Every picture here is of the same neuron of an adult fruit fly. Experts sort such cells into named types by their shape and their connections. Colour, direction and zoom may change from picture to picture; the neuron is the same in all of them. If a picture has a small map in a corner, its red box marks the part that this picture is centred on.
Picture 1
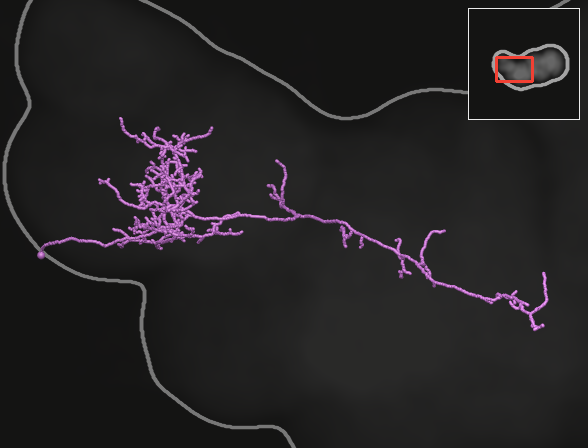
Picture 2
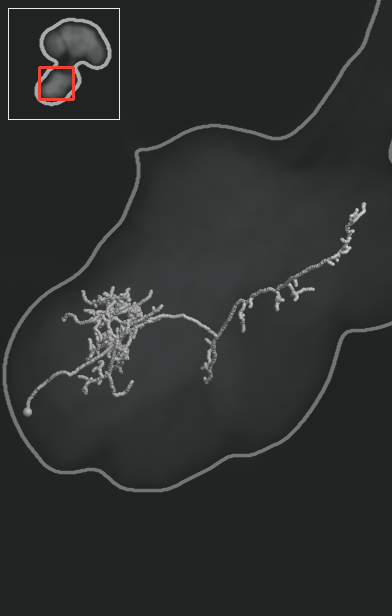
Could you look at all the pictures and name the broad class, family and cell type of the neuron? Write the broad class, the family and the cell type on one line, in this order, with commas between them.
nerve-cord intrinsic neuron, hemilineage 08B, IN08B056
